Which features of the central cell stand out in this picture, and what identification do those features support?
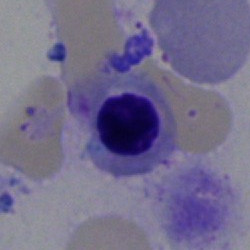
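Outline first: roughly round. Next, the chromatin, which is dense and stains dark purple. Then the cytoplasm: pale greyish blue, forming a rim that surrounds the nucleus on all sides. Last, the name: erythroblast.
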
